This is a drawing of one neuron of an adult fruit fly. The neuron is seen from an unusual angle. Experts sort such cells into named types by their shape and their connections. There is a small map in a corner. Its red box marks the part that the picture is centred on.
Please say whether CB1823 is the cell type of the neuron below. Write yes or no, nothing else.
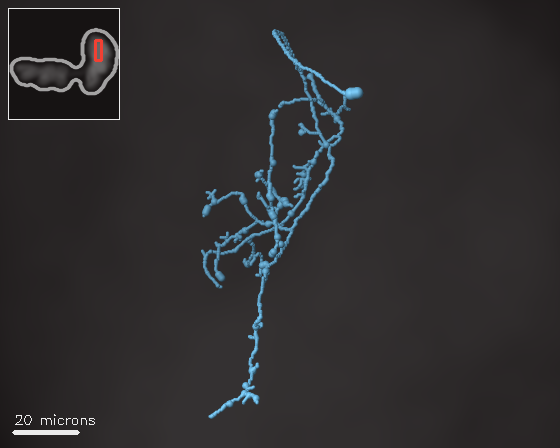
yes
